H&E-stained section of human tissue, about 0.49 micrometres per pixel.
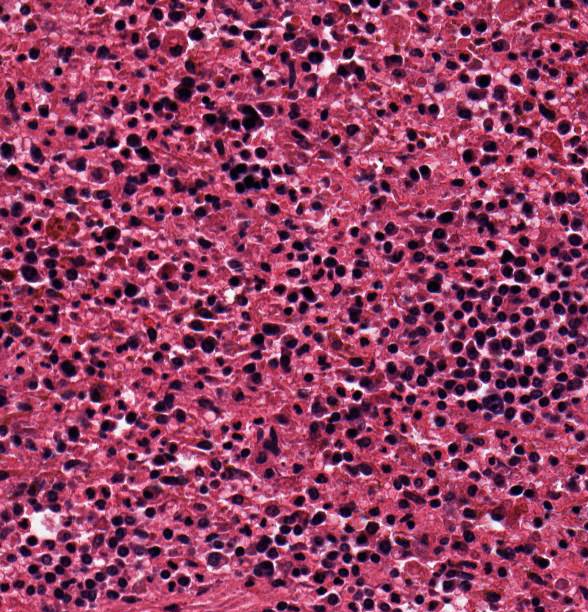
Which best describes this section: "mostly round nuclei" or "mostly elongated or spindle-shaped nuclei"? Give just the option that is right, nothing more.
Mostly round nuclei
